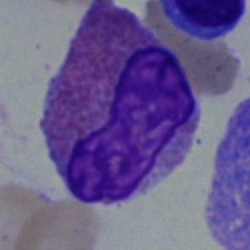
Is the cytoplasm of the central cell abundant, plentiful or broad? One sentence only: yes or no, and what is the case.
Yes, its nucleus is set within plentiful cytoplasm.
